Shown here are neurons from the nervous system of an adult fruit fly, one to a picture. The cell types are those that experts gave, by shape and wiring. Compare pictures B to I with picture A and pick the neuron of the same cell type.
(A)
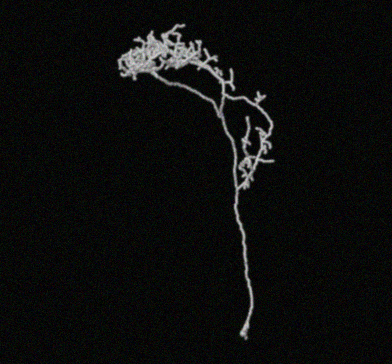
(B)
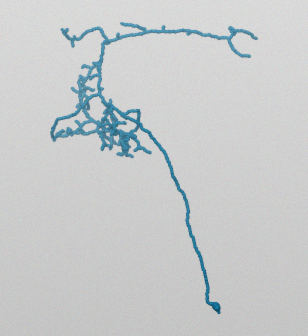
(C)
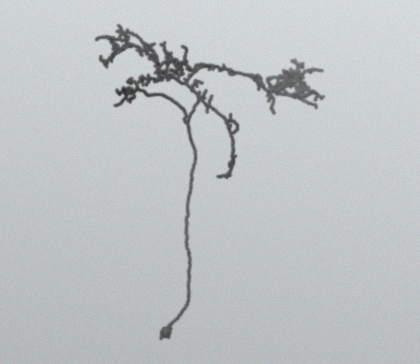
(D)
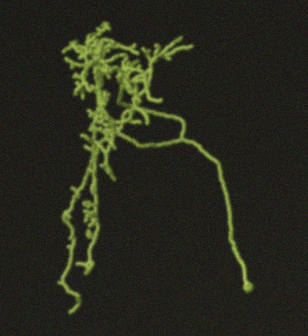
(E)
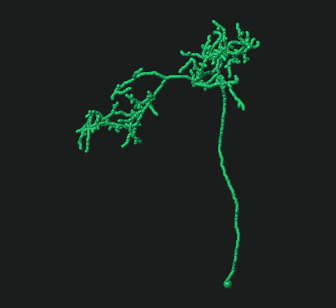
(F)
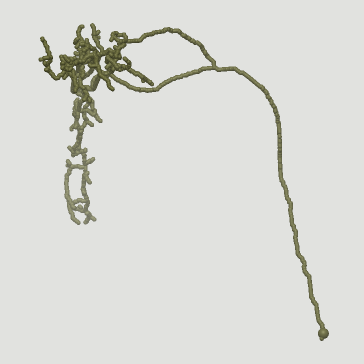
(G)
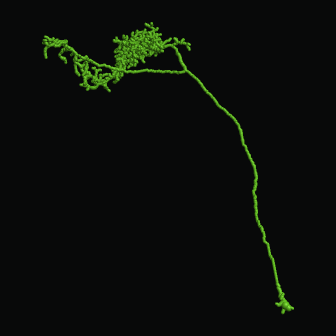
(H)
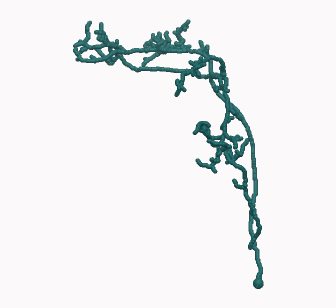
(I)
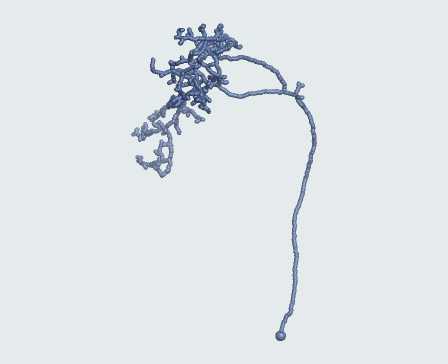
Picture H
